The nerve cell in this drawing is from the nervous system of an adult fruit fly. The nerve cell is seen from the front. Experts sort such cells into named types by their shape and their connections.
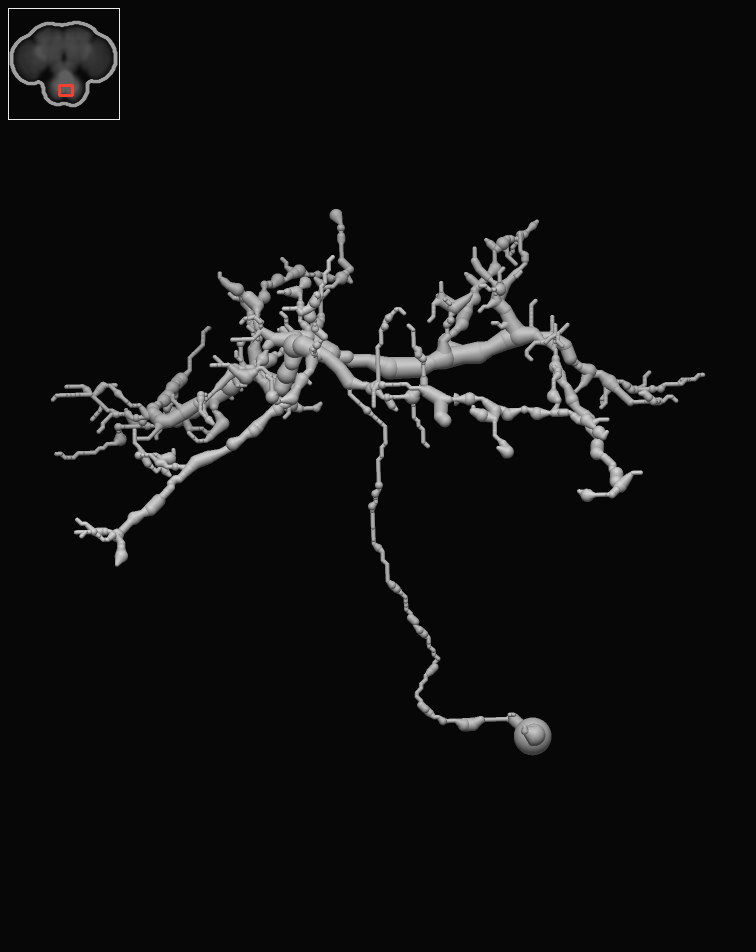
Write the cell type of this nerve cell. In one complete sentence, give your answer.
This nerve cell is given the cell type IN00A060.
